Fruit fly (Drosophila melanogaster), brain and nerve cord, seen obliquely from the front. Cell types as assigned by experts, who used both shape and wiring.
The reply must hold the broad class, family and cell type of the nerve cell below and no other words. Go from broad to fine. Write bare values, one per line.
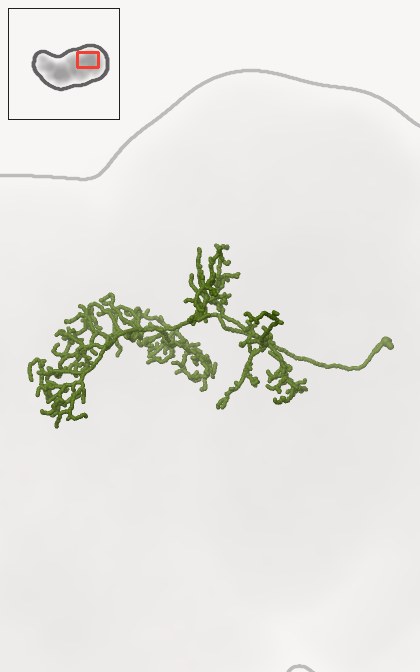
central-brain intrinsic neuron
hemilineage AOTUv4_ventral
FB5E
